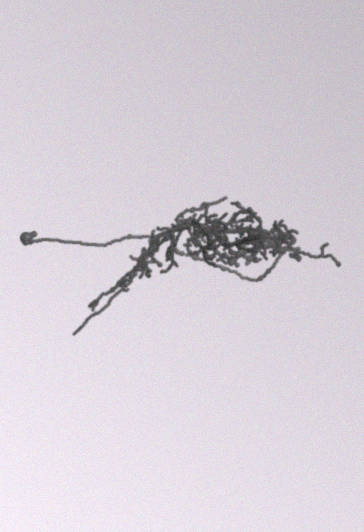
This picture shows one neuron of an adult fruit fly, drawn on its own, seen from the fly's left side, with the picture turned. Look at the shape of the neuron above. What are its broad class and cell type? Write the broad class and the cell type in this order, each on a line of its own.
central-brain intrinsic neuron
IB033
